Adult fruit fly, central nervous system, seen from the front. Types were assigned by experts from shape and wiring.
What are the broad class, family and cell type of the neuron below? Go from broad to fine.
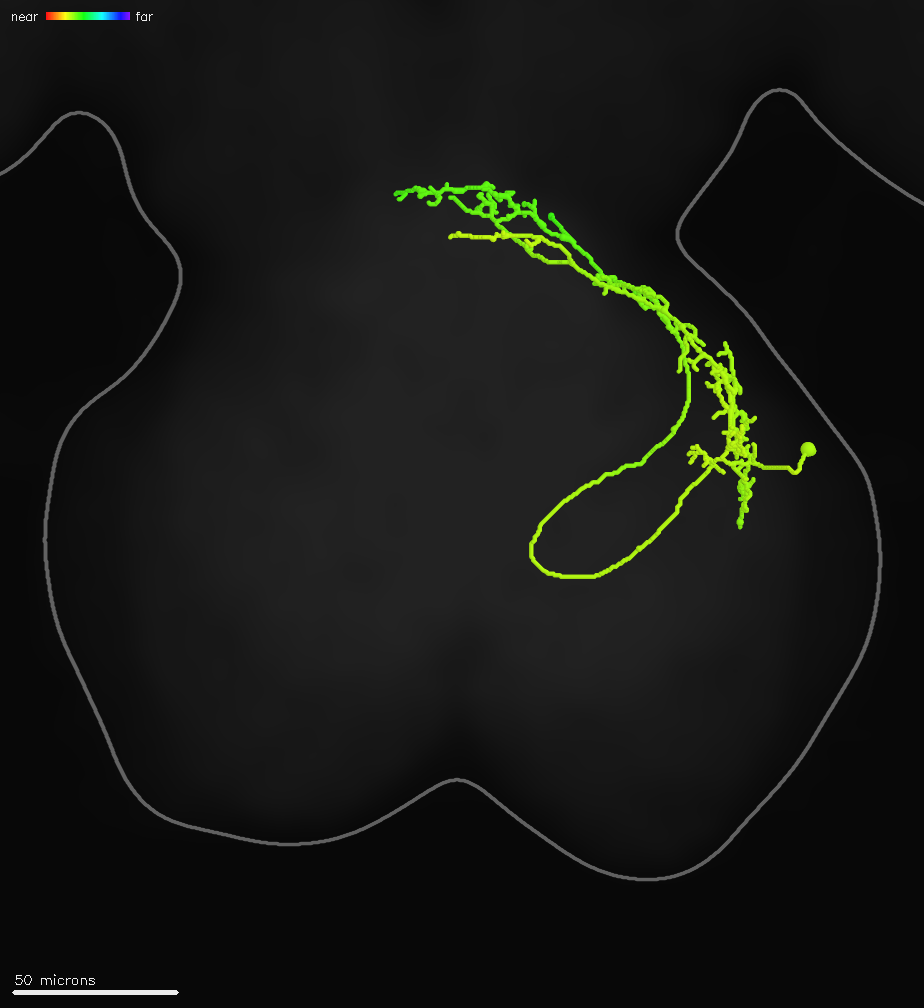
nerve-cord intrinsic neuron; hemilineage 17A; IN17A100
